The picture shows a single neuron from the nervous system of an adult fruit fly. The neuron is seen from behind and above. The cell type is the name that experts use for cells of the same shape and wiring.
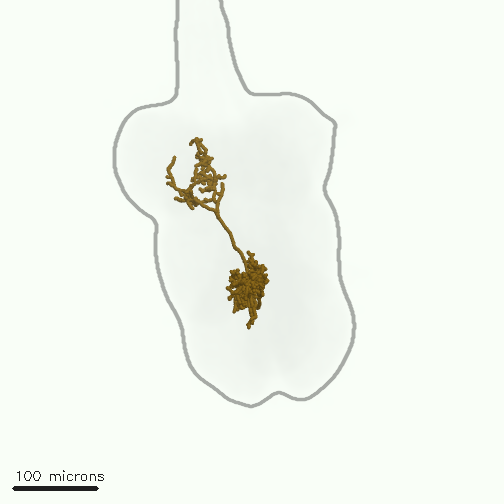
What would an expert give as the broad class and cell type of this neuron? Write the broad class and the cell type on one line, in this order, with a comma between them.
nerve-cord intrinsic neuron, INXXX110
